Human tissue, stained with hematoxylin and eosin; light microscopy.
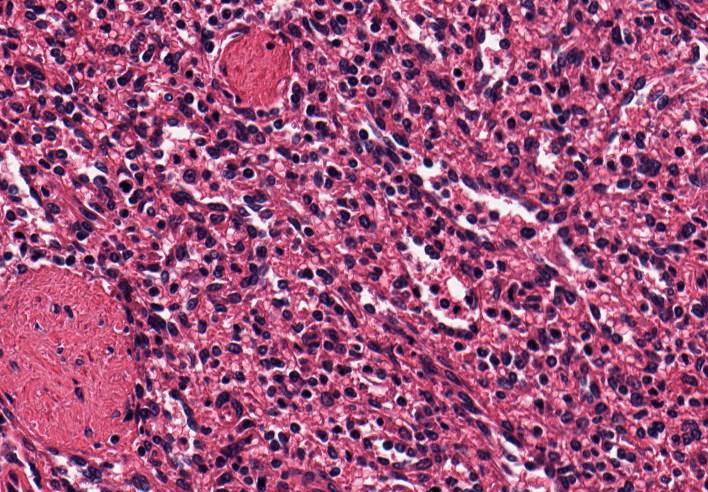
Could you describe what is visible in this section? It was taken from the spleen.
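Nearly everything here is one continuous sheet of densely packed cells: no epithelium, no glands. Two rounded, pale pink fibrous nodules stand out: a big one at the left edge, lower half, a small one near the top, left of centre. Most nuclei are small, round, dark; many have a pink cytoplasmic rim.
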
